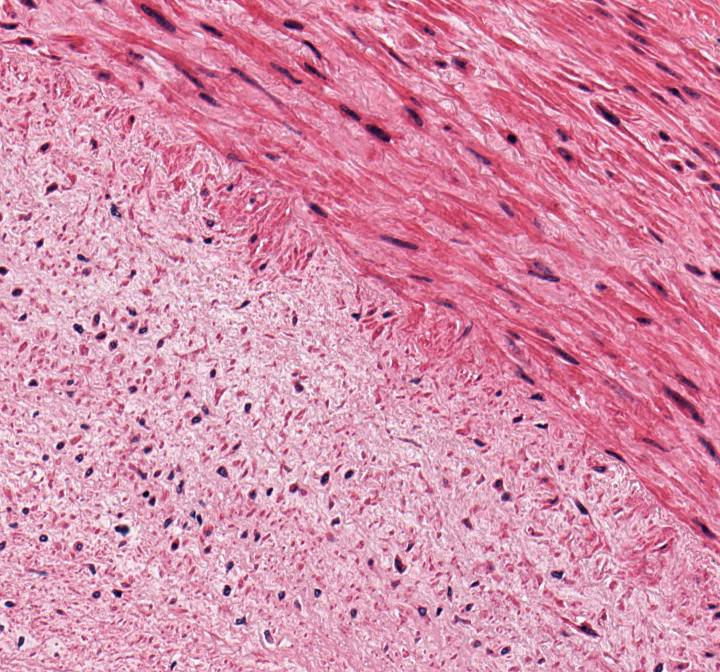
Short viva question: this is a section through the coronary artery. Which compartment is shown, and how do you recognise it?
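Tunica intima is what I'd name it, going by the lower-left tissue. Its background is pale pink and loosely, finely fibrillary.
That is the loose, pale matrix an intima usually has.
Across a diagonal boundary, the upper right is a dense, deeper-pink band whose fibres run in parallel, sloping from upper left toward the right, with elongated spindle-shaped nuclei along them.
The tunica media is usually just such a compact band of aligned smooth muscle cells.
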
